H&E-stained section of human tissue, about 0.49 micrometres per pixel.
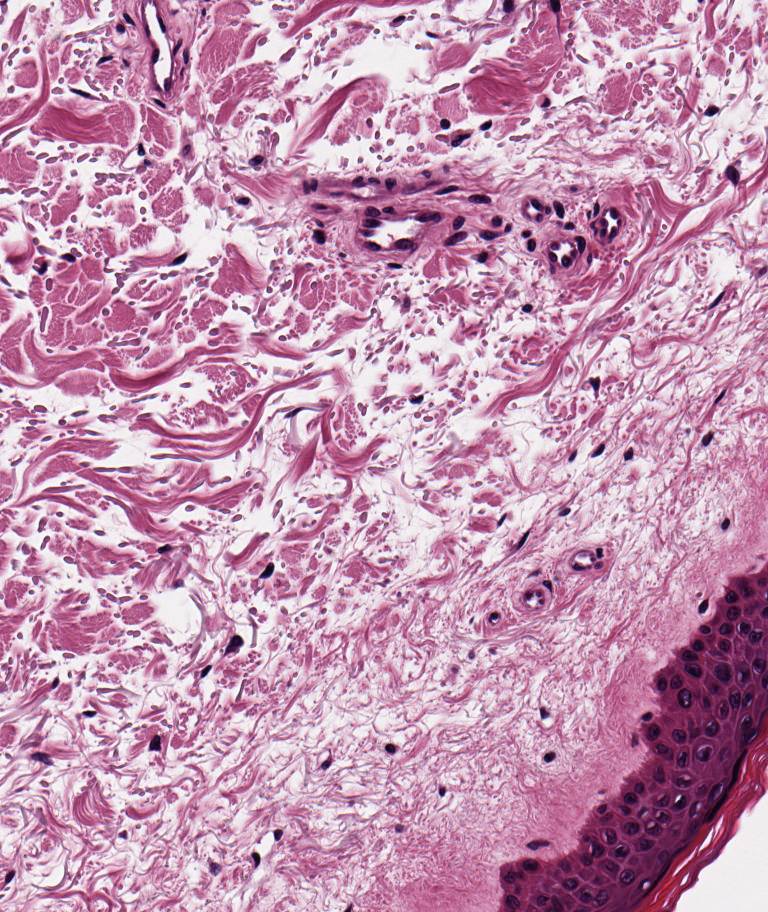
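Skin of the lower leg. Look to the lower right corner: the only epithelium, stratified squamous, with a thin, compact, bright pink surface layer at far right. Just beneath lies a pale, finely fibrillar band with few nuclei; upper left, thick collagen bundles cut many ways.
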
